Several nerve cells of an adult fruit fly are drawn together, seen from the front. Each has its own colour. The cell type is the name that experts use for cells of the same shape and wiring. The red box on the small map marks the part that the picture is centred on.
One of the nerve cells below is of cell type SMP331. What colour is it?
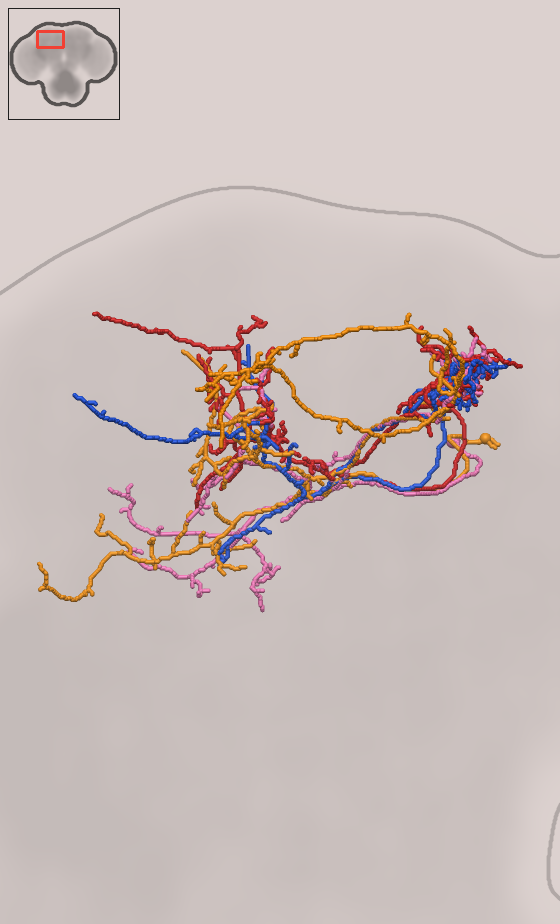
pink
